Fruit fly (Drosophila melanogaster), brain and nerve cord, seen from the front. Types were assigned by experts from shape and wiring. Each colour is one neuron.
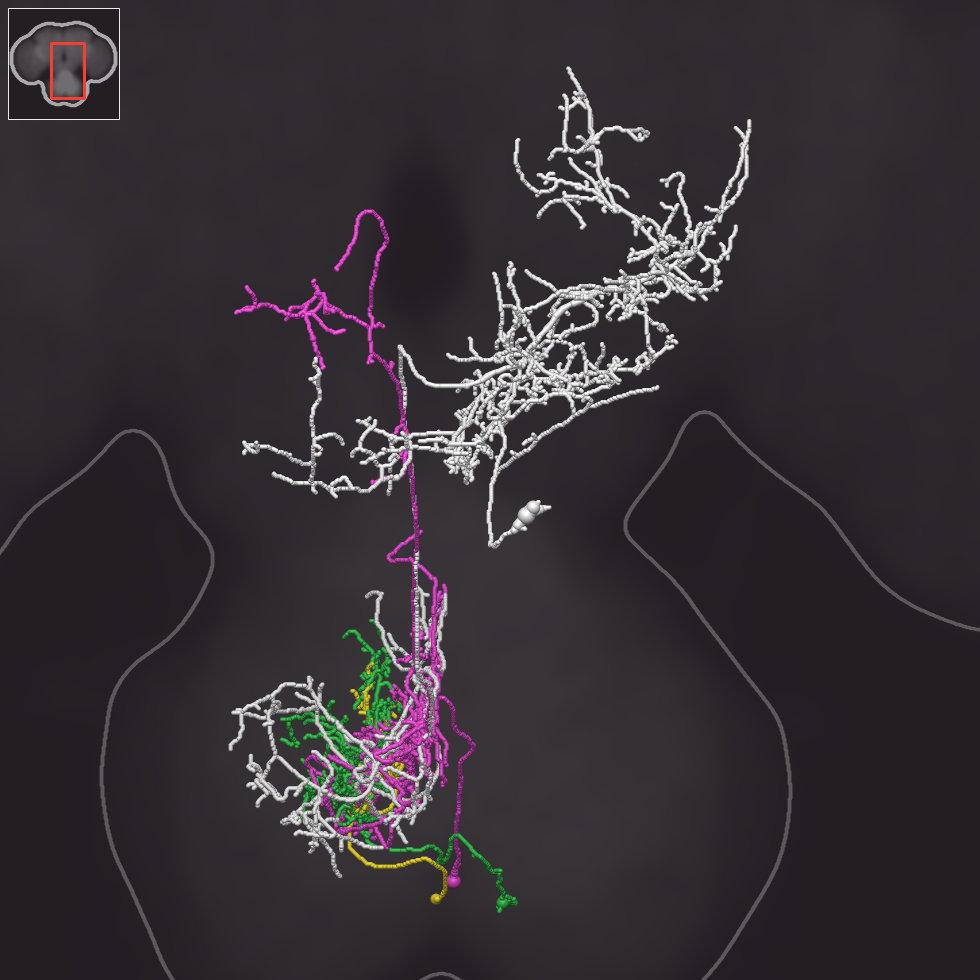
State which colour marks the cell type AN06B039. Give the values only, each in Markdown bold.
**magenta**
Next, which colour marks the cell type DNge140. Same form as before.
**white**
